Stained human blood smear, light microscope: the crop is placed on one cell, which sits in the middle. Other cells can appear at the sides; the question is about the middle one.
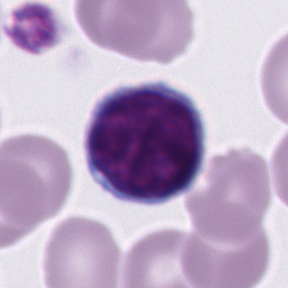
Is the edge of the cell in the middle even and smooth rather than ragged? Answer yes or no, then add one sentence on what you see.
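Yes. The cell's outline is round and smooth.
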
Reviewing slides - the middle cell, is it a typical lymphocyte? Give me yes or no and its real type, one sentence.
Yes, the cell that the crop is centered on is a typical lymphocyte.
